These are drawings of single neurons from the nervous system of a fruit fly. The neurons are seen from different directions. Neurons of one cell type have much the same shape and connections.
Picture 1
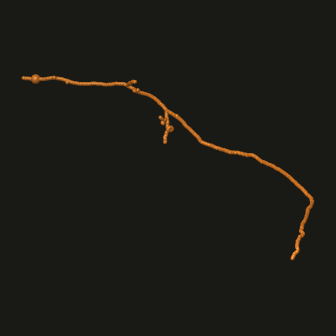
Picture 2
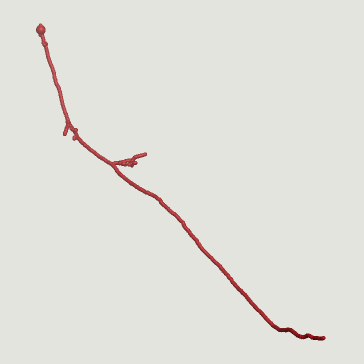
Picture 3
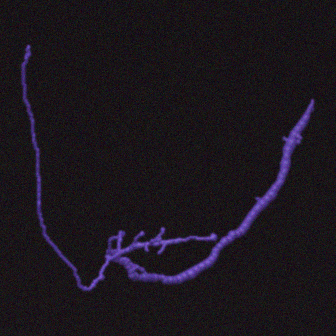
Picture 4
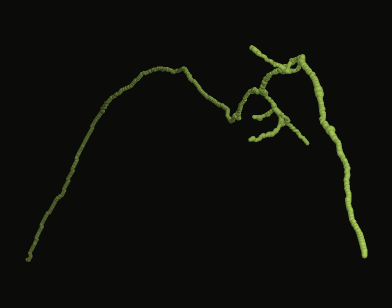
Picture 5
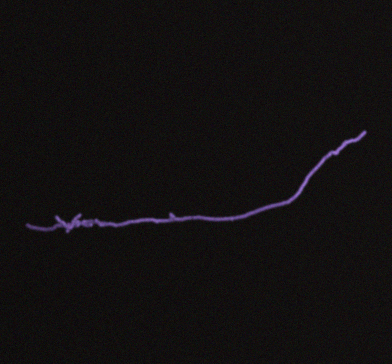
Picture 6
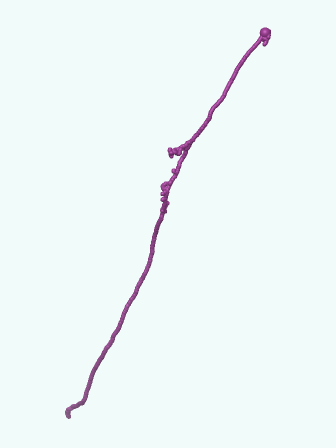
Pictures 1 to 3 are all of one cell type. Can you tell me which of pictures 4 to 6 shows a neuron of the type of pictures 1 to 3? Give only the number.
4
